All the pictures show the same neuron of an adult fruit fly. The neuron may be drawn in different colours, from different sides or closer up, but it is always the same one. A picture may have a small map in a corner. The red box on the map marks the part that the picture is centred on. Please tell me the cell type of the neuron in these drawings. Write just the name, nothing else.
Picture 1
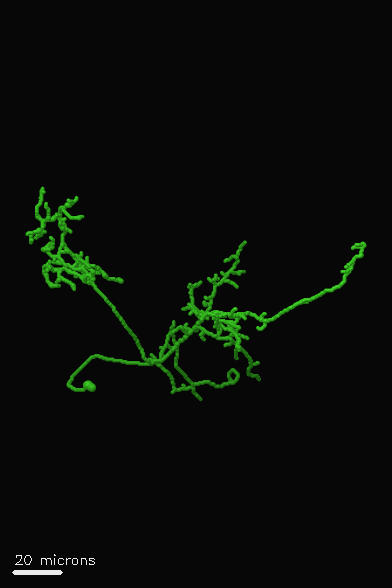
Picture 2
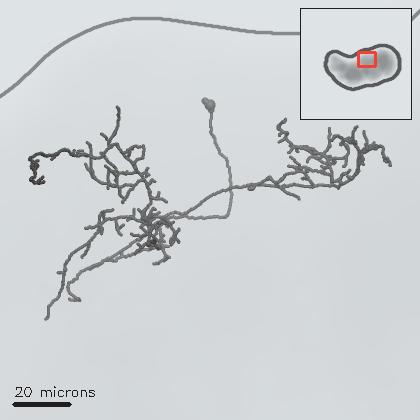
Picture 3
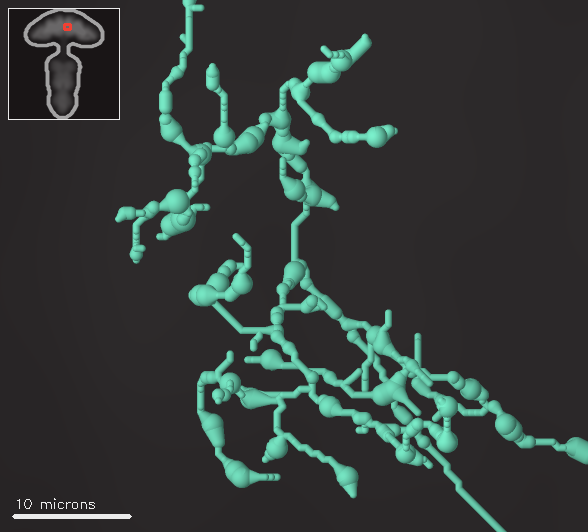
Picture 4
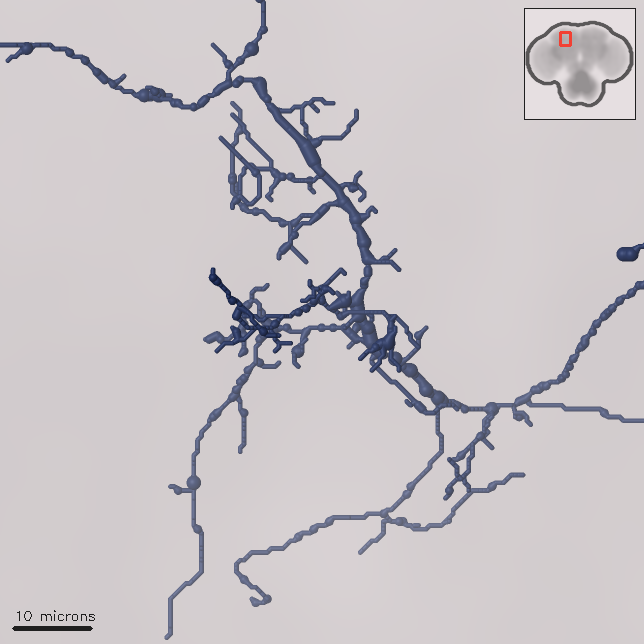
SMP319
